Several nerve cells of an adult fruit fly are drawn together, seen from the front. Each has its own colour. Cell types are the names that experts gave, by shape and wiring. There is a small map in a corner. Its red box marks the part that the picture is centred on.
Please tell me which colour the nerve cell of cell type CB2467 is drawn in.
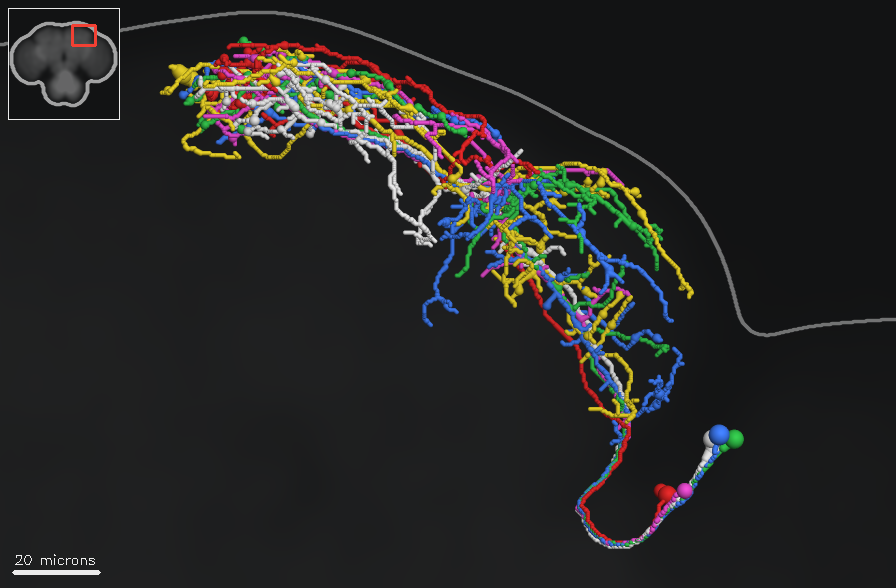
green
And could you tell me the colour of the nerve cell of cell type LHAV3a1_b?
blue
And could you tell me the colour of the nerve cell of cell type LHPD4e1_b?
yellow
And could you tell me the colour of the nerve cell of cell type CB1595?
red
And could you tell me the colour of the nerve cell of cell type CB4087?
magenta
